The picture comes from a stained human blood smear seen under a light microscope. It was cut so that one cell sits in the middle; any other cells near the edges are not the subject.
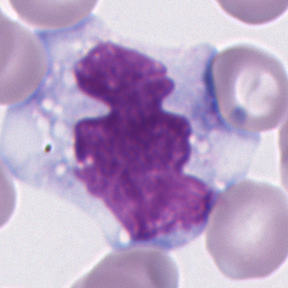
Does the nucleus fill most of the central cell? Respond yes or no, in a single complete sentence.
No, the cytoplasm of this cell is abundant.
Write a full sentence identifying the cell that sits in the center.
The central cell in this smear crop is a monocyte.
